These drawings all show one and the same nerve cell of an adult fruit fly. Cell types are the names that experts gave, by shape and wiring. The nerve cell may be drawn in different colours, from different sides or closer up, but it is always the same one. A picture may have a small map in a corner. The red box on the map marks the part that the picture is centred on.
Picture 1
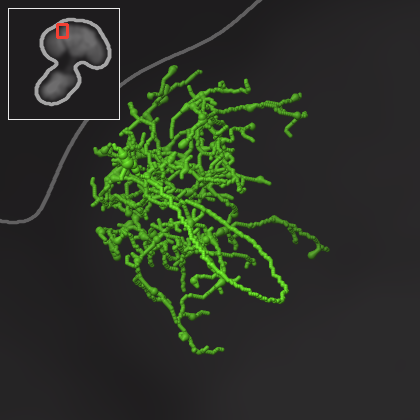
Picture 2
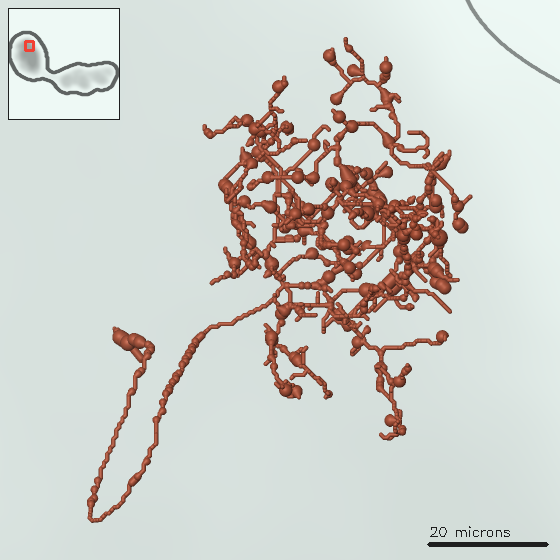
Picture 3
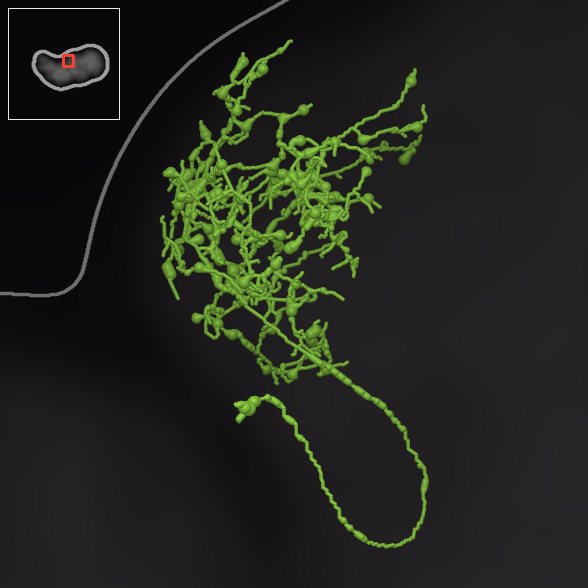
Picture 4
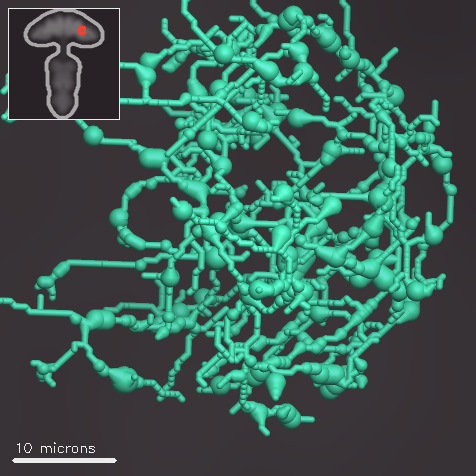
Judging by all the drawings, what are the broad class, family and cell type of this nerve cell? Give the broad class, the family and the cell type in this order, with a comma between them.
central-brain intrinsic neuron, hemilineage LHl4_dorsal, CB2755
